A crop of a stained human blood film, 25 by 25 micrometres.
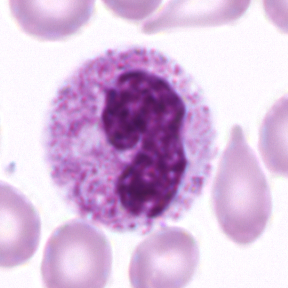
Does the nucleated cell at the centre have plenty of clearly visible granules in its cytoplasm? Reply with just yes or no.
Yes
